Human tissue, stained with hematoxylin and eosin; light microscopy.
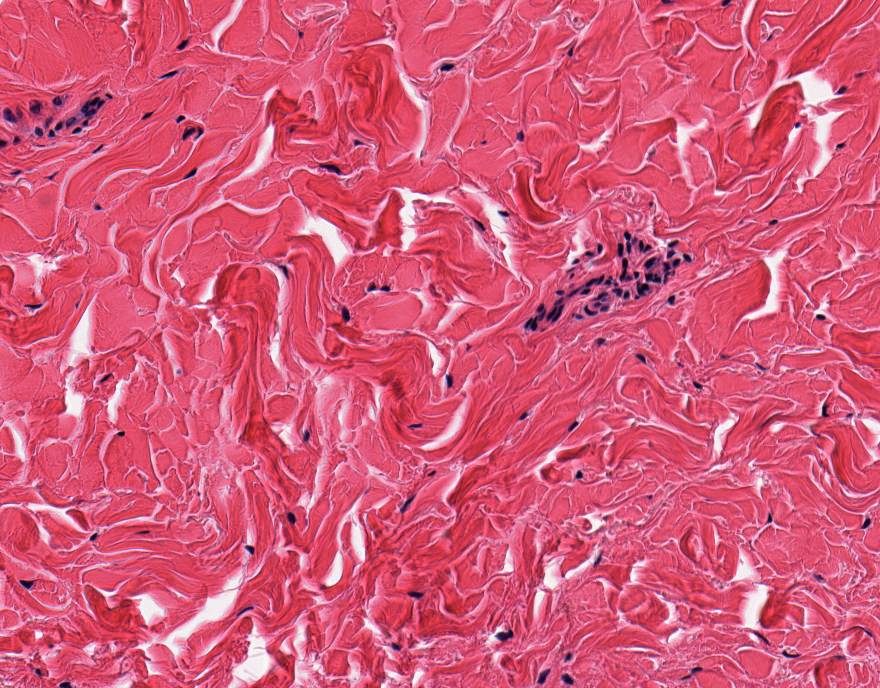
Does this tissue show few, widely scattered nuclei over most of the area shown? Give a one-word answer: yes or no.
Yes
